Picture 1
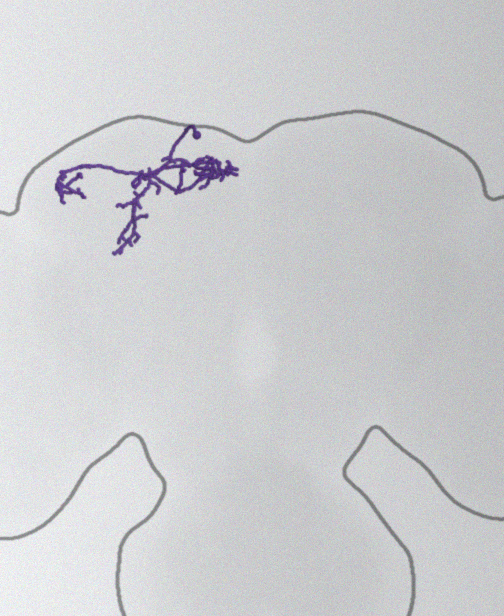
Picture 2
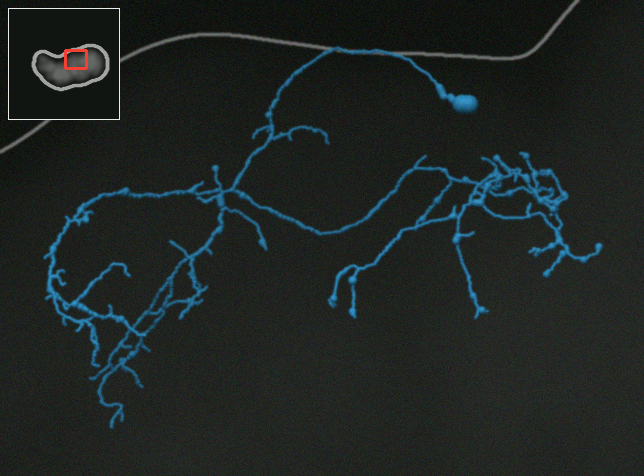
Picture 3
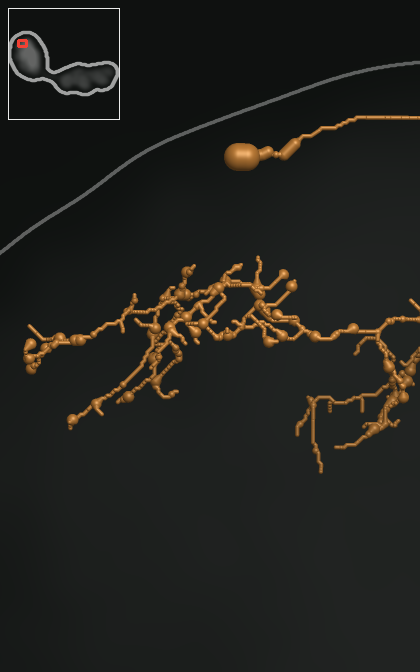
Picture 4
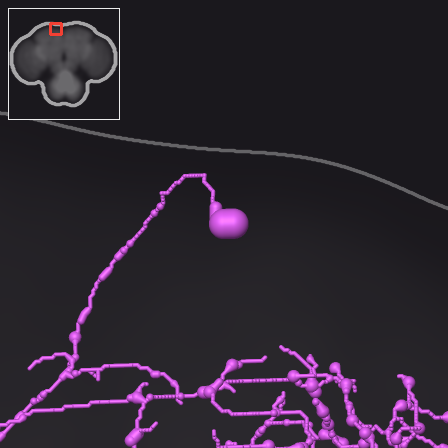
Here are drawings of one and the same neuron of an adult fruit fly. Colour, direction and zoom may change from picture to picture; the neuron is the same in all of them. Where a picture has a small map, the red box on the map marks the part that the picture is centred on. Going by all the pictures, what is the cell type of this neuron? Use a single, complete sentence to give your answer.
Included in the cell type CB3093 is this neuron.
